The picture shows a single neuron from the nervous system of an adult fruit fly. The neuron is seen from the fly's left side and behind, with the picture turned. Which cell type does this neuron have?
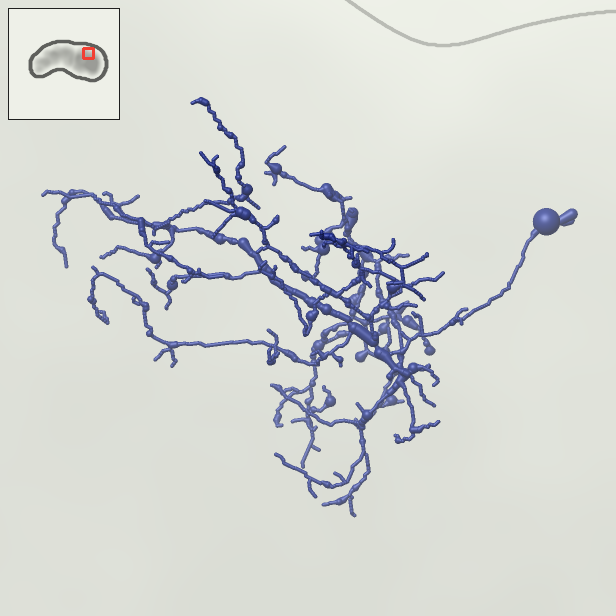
GNG279_a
